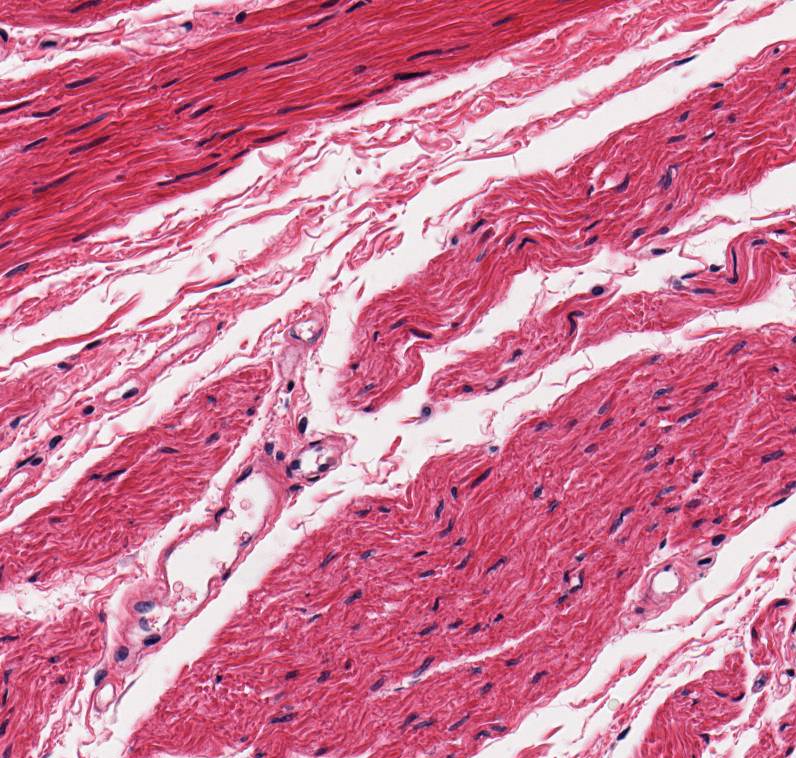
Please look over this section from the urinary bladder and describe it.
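Smooth muscle bundles make up the field, running diagonally from lower left to upper right. Just right of centre, a smaller bundle follows a wavy course. In the top-left bundle, elongated, cigar-shaped nuclei lie parallel to the fibres. Muscle cytoplasm stains a deep eosinophilic pink-red.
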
